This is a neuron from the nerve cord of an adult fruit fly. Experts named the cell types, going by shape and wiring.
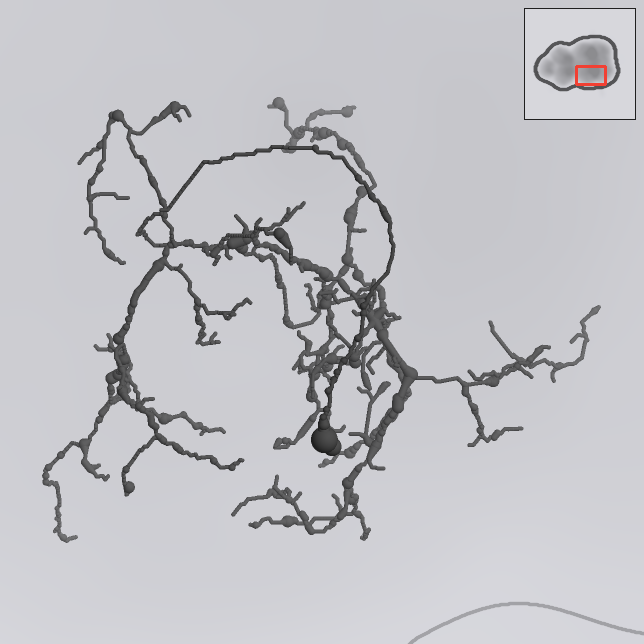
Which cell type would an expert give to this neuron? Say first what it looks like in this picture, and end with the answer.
The picture shows dozens of branch ends. As drawn here it is wider than it is tall. Its broad class is nerve-cord intrinsic neuron. It is of cell type IN20A.22A078.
